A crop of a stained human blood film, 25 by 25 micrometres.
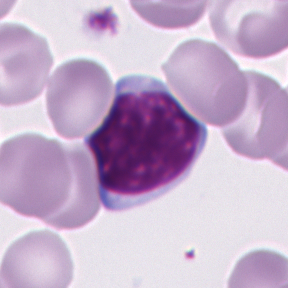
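Typical lymphocyte in a stained peripheral blood smear: the deep purple nucleus, about 10 by 9 micrometres, fills about 70% of a cell about 12 by 10 micrometres. On its left side the nucleus looks pushed inward where a red cell presses on it. The pale blue cytoplasm makes a narrow rim, widest at the top and bottom.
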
